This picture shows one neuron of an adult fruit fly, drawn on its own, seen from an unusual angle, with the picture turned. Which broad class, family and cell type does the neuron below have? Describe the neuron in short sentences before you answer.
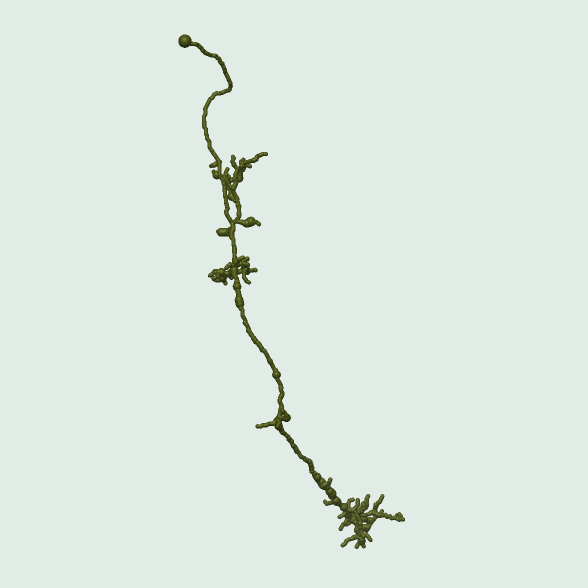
The picture shows dozens of branch ends. In this view it is taller than it is wide. It is an optic-lobe intrinsic neuron. Its family is Tm. Its cell type is Tm5Y.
